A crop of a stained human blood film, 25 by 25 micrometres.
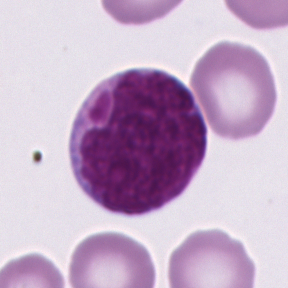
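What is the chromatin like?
Dark purple and patchy, with paler spaces between the clumps.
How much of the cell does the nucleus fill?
About 80% of its area; the cell is about 13 micrometres across.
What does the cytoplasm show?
A thin pale blue-grey rim, widest on the left side, with no granules seen. A small pink oval body with a pale rim lies at the upper left of the cell.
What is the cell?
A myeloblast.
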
